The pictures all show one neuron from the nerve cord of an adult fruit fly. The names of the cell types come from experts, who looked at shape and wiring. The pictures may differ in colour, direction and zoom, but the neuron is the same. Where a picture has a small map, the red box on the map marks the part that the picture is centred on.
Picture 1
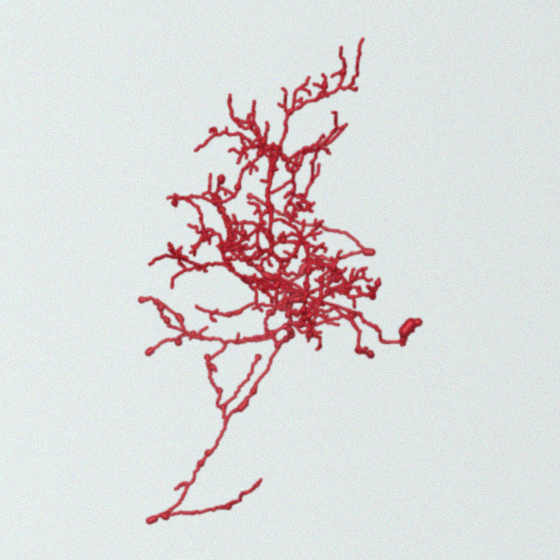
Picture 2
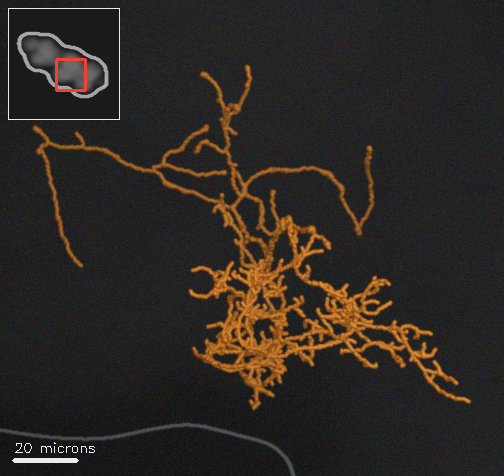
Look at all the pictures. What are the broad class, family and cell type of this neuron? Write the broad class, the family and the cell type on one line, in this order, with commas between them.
nerve-cord intrinsic neuron, hemilineage 17A, IN17A084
